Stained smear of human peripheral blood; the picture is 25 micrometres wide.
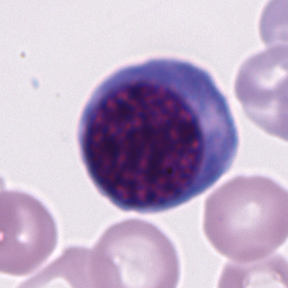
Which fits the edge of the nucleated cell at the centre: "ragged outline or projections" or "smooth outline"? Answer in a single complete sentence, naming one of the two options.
The outline of the cell is smooth, not rough.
